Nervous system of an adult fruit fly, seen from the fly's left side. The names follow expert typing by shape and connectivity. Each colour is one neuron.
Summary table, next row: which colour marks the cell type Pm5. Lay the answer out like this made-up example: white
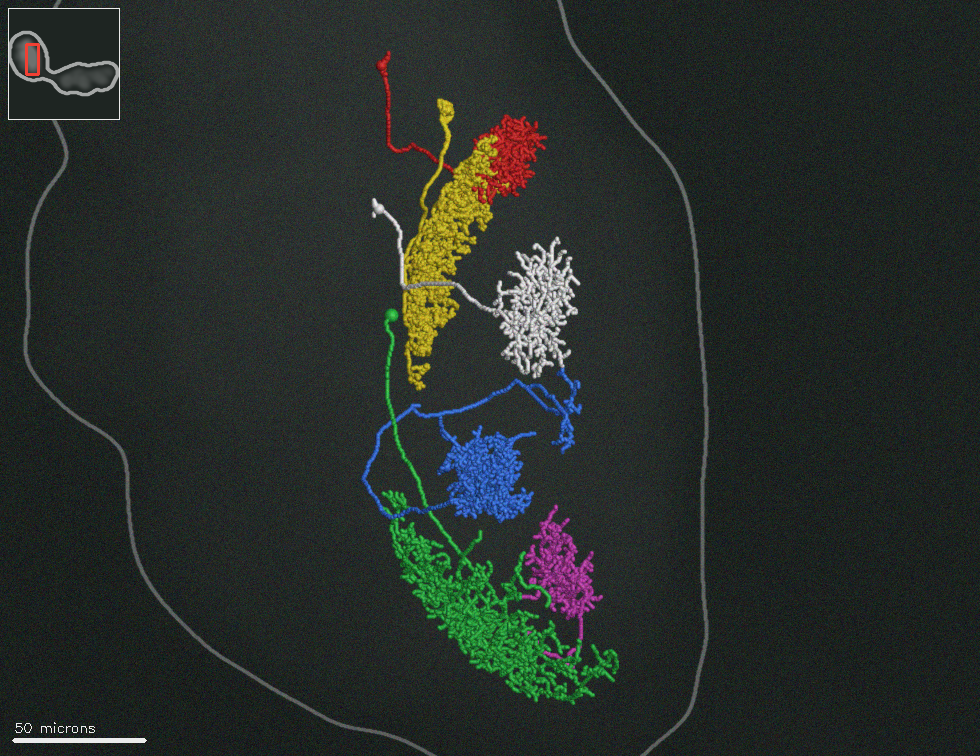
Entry: white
